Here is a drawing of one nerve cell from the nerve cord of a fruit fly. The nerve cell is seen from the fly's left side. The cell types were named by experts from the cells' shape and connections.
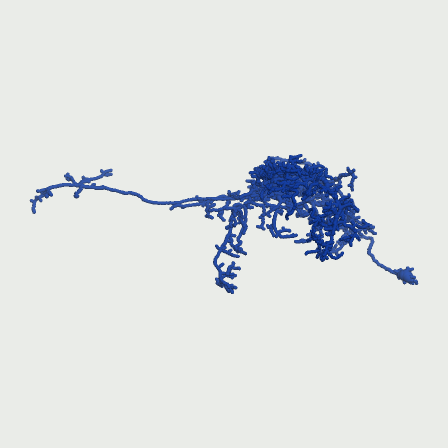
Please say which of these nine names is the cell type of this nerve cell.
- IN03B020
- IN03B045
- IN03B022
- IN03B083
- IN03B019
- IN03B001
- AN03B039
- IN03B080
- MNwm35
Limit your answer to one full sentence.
By its cell type, the nerve cell is IN03B019.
